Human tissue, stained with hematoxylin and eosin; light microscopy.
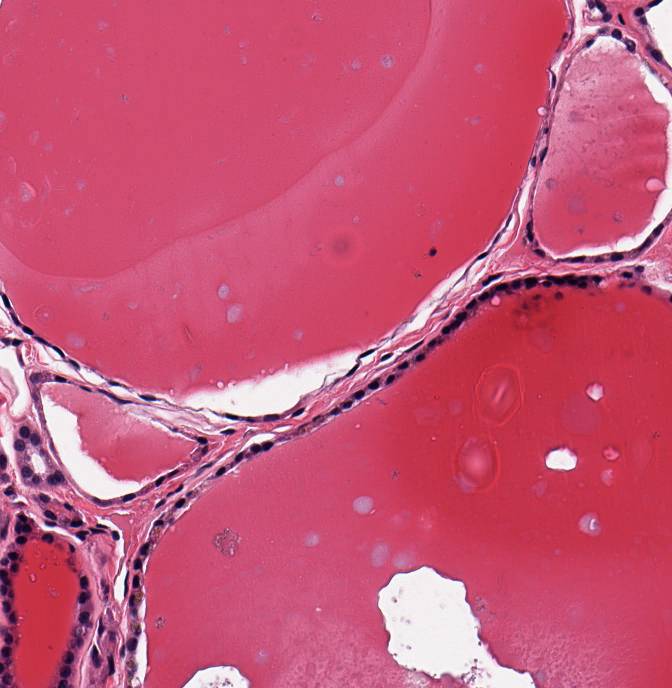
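Thyroid, where large rounded follicles filled with homogeneous pink colloid take up most of the field. Those are lined by a single layer of flattened cells with thin, dark, elongated nuclei. At the lower left, smaller follicles have cuboidal cells with round dark nuclei.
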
